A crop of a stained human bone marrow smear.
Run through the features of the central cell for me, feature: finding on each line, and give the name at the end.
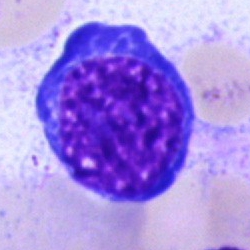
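Outline: roughly round, the edge slightly uneven
Nucleus: sitting a little off-centre, with the widest band of cytoplasm at the upper left
Chromatin: coarse, gathered into dark blocks with pale gaps between them
Cytoplasm: a deep blue
Name: erythroblast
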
